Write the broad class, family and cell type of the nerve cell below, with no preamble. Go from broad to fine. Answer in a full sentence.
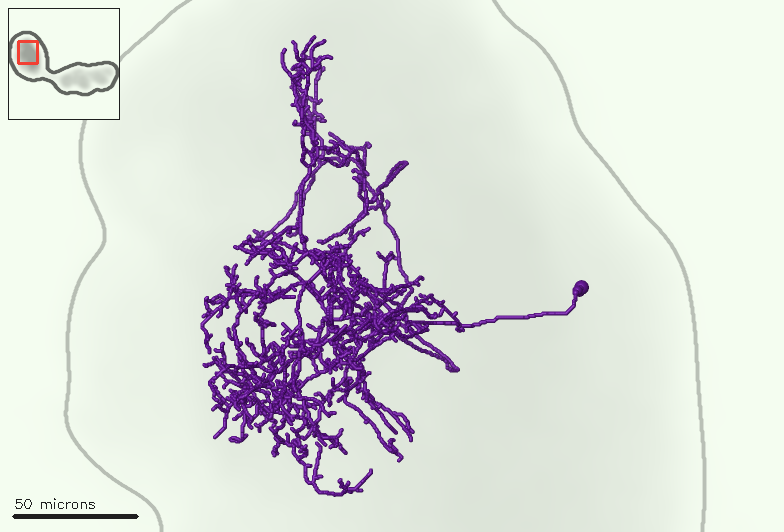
A central-brain intrinsic neuron of hemilineage VLPl&p2_posterior, type AVLP508.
